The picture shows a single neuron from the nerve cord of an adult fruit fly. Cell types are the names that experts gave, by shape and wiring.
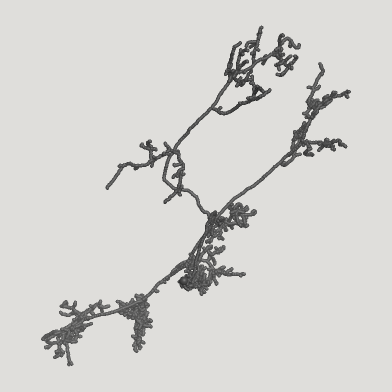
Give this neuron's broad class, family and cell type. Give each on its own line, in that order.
nerve-cord intrinsic neuron
hemilineage 12B
IN12B005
